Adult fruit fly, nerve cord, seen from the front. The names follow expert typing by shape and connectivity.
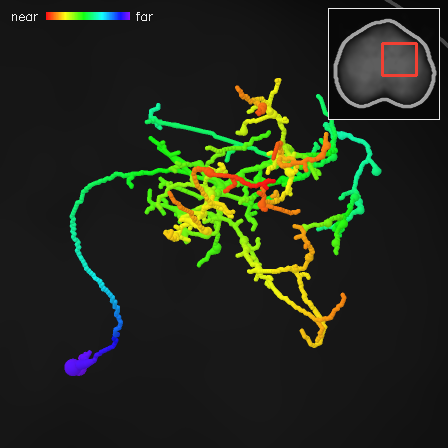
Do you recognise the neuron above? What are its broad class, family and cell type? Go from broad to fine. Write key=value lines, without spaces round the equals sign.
broad_class=nerve-cord intrinsic neuron
family=hemilineage 04B
cell_type=IN04B105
